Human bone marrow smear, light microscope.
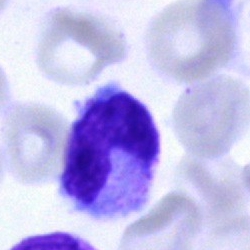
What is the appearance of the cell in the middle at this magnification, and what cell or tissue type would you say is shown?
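The nucleus curves like a horseshoe and wraps around a patch of cytoplasm at the lower right of the cell. It shows no nucleoli. Since the nucleus fills most of the cell, only a smaller area is left to the cytoplasm, and within it lie fine pinkish granules. The cell is a band neutrophil.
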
